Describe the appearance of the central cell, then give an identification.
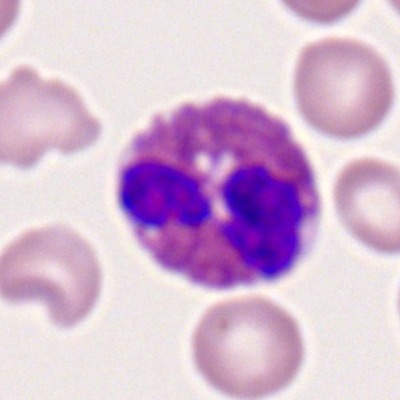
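See how the outline is roughly round? The nucleus comes in two lobes, one on the left and one on the right, with a pale gap of cytoplasm between them in the centre of the cell. Chromatin's dense, dark blue-purple. That's an eosinophil.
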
